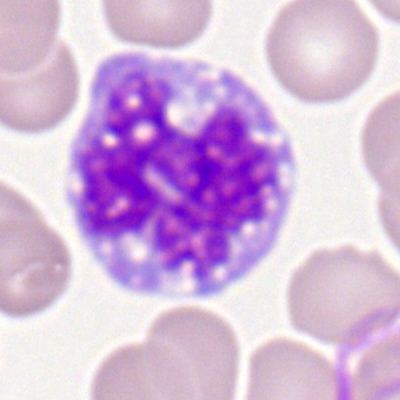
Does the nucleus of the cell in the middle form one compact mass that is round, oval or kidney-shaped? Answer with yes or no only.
No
